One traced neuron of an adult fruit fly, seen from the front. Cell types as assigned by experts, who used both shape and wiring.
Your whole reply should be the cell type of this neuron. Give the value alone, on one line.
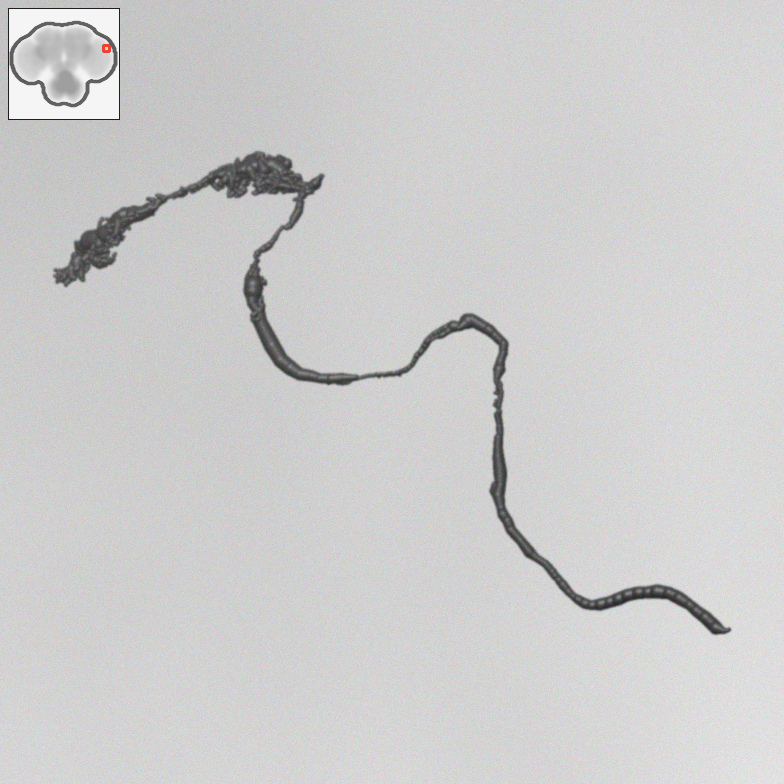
R8p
